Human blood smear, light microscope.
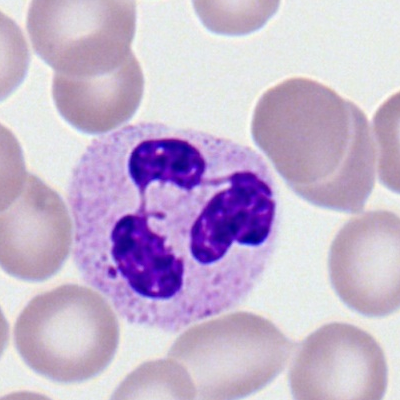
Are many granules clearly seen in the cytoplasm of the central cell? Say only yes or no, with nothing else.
Yes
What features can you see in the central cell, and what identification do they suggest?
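Nucleus: three separate lobes, joined by thin thread-like strands. Chromatin: dark purple, coarsely clumped. Nucleoli: none visible. Cell: segmented neutrophil.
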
